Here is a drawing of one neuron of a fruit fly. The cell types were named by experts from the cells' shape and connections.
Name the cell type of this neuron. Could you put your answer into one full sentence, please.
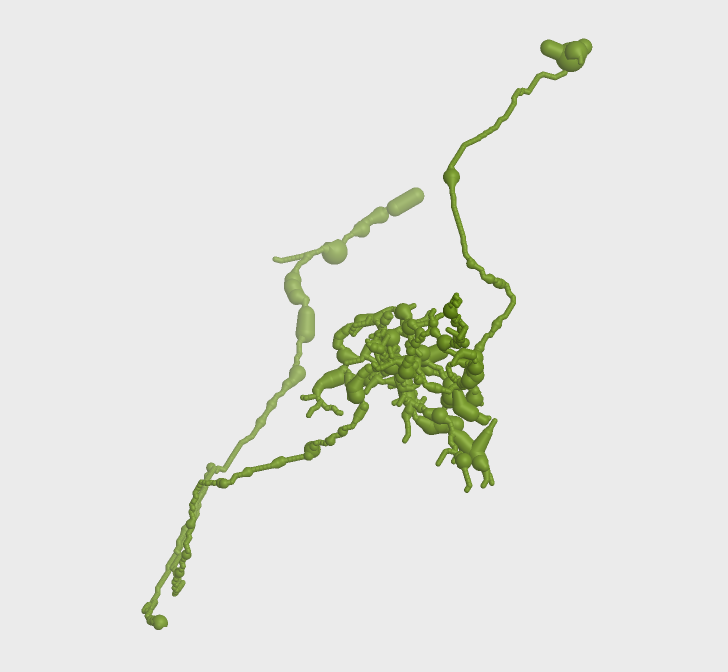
This neuron is an instance of the cell type IN10B043.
